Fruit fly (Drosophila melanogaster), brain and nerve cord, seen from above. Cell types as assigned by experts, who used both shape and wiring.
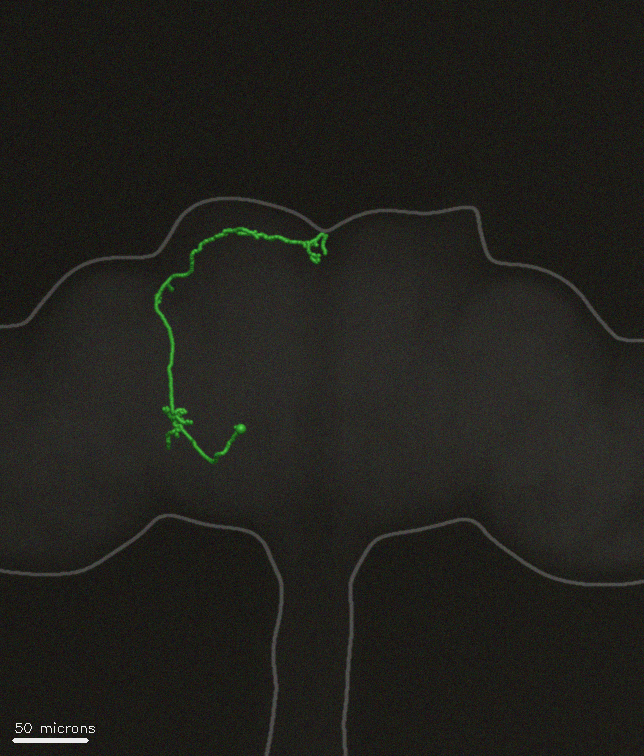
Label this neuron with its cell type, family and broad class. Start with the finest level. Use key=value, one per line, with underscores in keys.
cell_type=KCg-d
family=class Kenyon Cell
broad_class=central-brain intrinsic neuron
